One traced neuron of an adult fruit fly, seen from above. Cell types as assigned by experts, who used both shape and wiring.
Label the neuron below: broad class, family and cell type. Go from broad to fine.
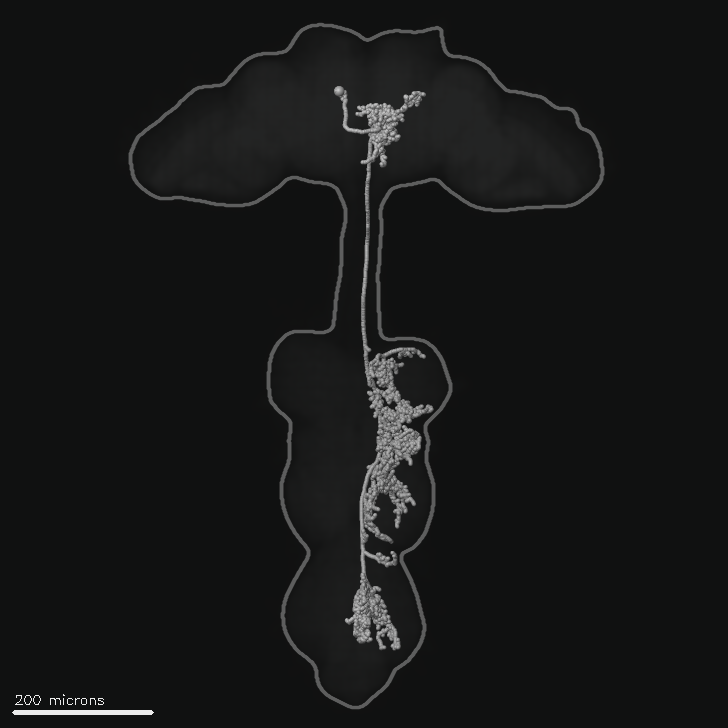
descending neuron; hemilineage MX3; DNge104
